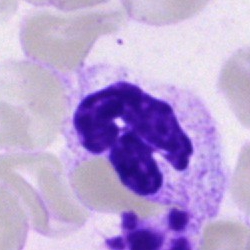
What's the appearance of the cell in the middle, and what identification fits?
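Curved and folded, the nucleus is divided into several broad lobes joined by thick strands. Its chromatin is dense, clumped and dark purple. Abundant pale lilac cytoplasm surrounds it, with fine purple granules scattered throughout. This is a segmented neutrophil.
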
